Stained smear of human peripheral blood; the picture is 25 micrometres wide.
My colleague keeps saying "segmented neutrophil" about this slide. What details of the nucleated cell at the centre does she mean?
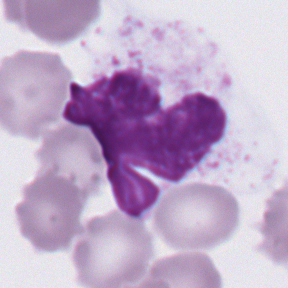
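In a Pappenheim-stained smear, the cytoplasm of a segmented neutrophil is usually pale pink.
The cytoplasm of this segmented neutrophil is very pale, almost colourless, so it matches that paleness but carries less pink than is usual. Fine pink-purple granules are scattered through the cytoplasm, lying mostly above and to the right of the nucleus. The outer border of the cell is faint against the background.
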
